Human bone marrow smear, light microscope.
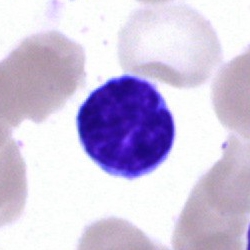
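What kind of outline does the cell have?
Round and smooth.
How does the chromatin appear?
Dense, stained deep purple.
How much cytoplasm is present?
Scant: at most a very thin rim around the nucleus, with no vacuoles visible.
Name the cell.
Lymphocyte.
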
